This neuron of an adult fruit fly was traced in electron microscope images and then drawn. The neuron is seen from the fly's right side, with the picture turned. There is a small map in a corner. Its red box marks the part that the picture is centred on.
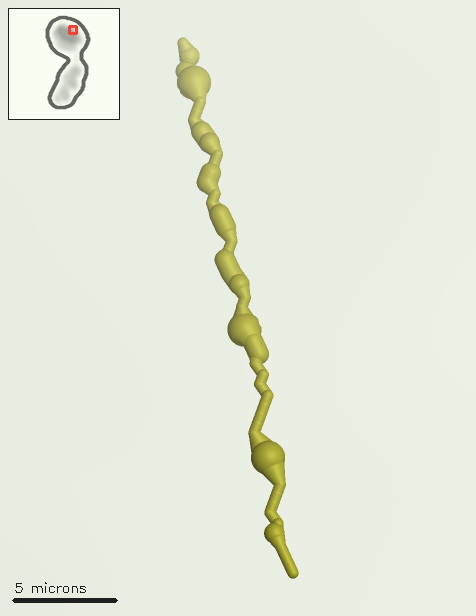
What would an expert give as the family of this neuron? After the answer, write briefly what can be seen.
Its family is called class mechanosensory. It is a sensory neuron entering the brain. No cell body is drawn. From top to bottom in the picture it spans about 25 microns. It has a dozen or fewer branch ends.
